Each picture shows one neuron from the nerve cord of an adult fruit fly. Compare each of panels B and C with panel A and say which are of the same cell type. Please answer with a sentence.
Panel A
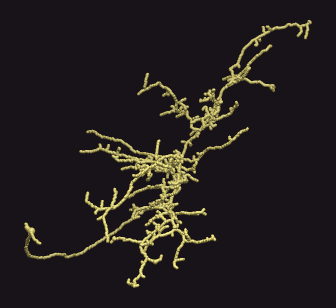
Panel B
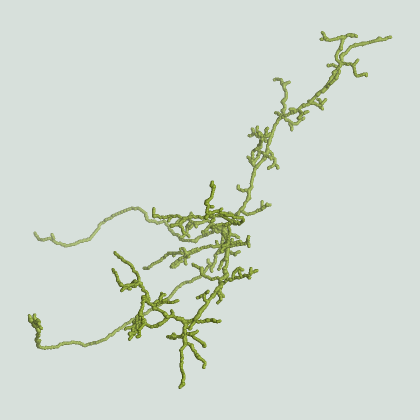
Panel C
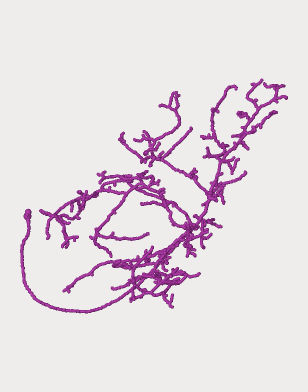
Panel B and panel C are of the same cell type.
